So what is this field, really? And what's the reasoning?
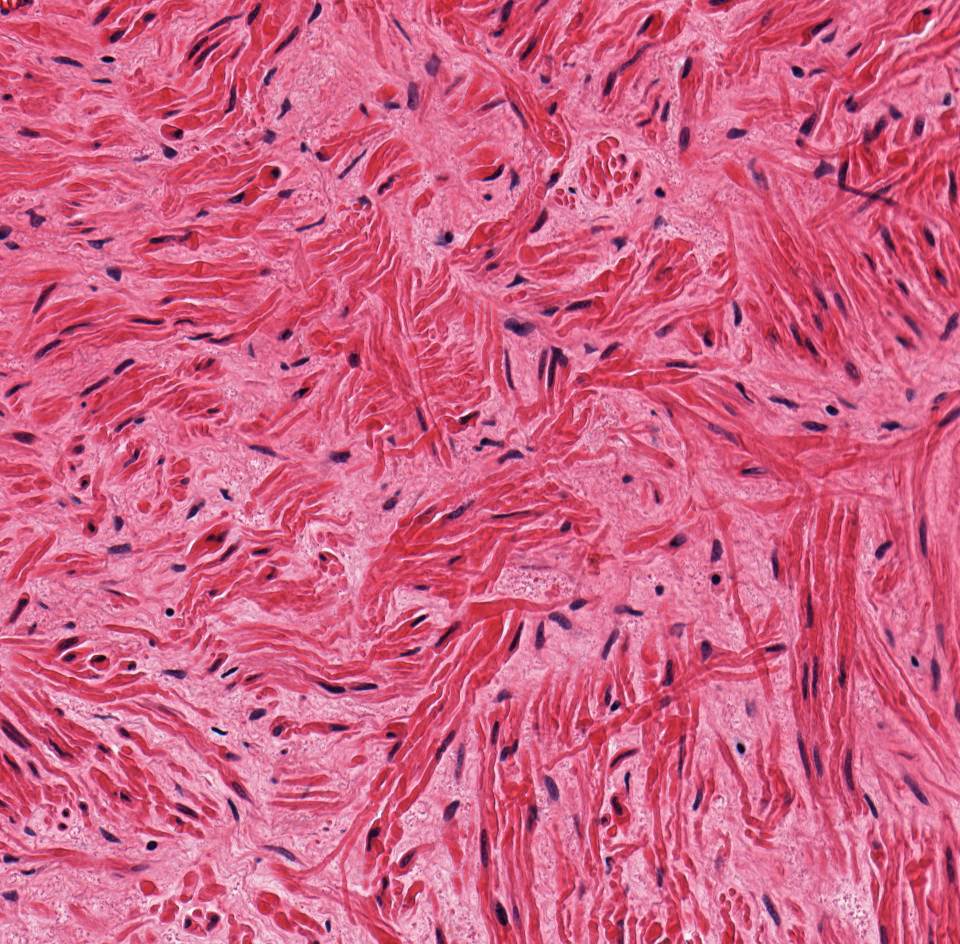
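Point by point, this is fibromuscular stroma. First, bundles of elongated cells run in many directions and cross one another throughout the field. Second, their cytoplasm is strongly eosinophilic, deep red-pink.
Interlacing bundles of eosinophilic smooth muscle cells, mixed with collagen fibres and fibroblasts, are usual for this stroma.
Third, the nuclei are elongated and dark, with blunt, rounded ends.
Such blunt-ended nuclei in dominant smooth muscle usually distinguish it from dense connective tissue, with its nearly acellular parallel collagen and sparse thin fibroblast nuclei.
Fourth, no epithelium or glands are present.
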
